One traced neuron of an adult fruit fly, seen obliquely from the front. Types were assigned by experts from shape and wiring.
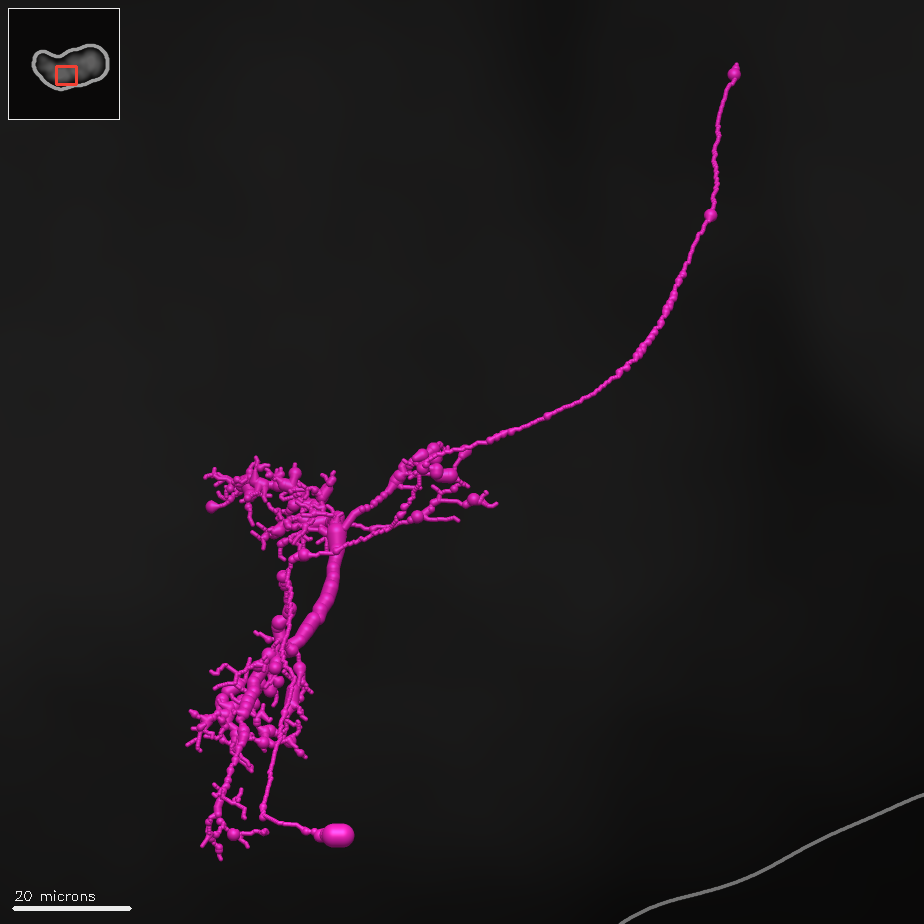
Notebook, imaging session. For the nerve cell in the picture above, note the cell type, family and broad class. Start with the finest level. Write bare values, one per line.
TmY14
TmY
visual projection neuron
